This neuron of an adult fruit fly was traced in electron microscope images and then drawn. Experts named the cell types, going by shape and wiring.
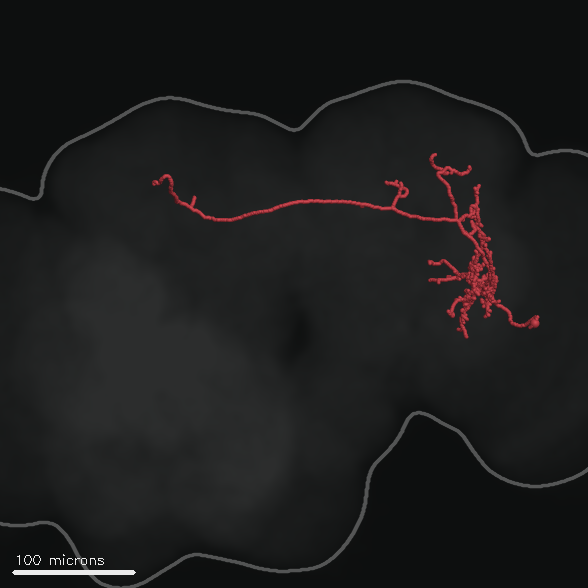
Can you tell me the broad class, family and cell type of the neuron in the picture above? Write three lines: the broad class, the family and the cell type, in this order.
central-brain intrinsic neuron
hemilineage VLPl&p2_lateral
CB4116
